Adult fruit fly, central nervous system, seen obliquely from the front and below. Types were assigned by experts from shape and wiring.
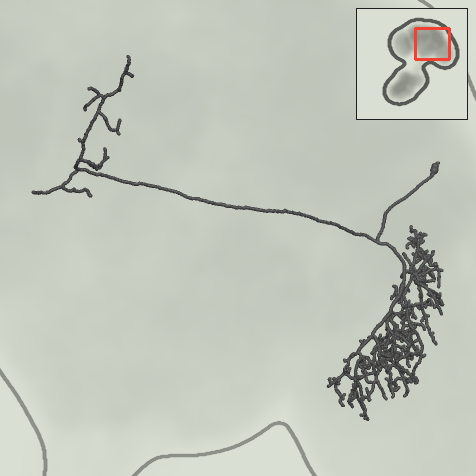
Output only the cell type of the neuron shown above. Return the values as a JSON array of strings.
["LC19"]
